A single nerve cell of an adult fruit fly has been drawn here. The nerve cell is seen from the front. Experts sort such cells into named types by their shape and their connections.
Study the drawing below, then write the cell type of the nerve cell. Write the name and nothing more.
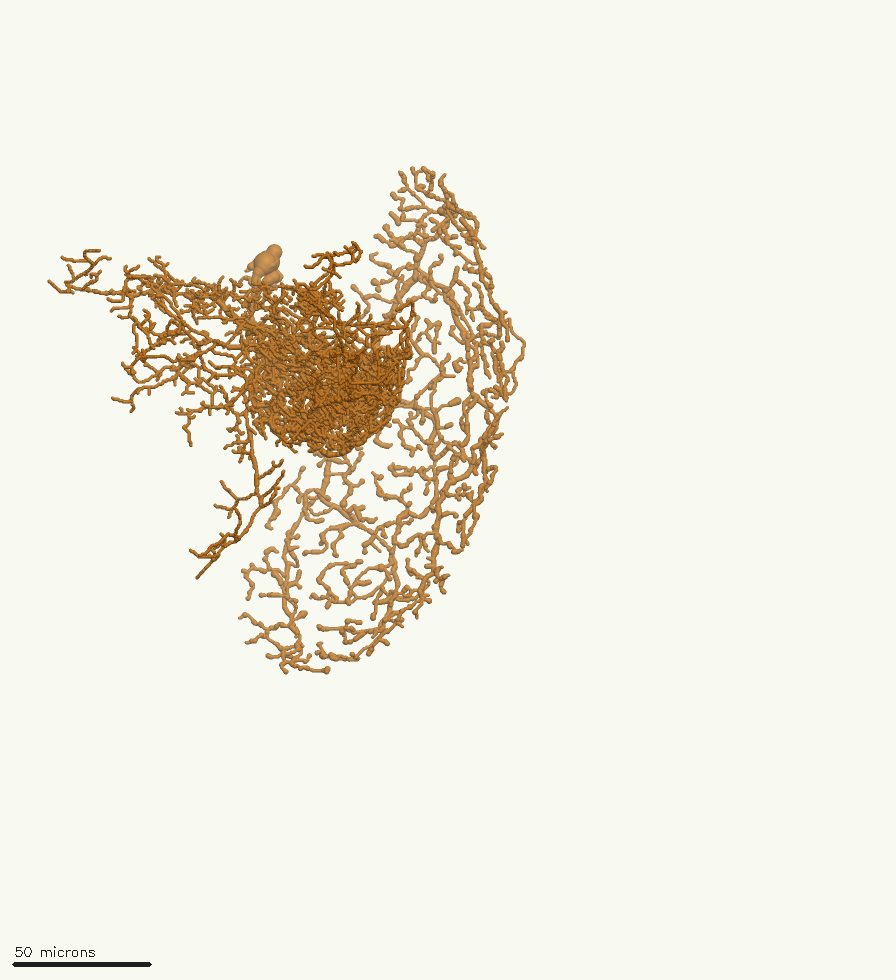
LoVC16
